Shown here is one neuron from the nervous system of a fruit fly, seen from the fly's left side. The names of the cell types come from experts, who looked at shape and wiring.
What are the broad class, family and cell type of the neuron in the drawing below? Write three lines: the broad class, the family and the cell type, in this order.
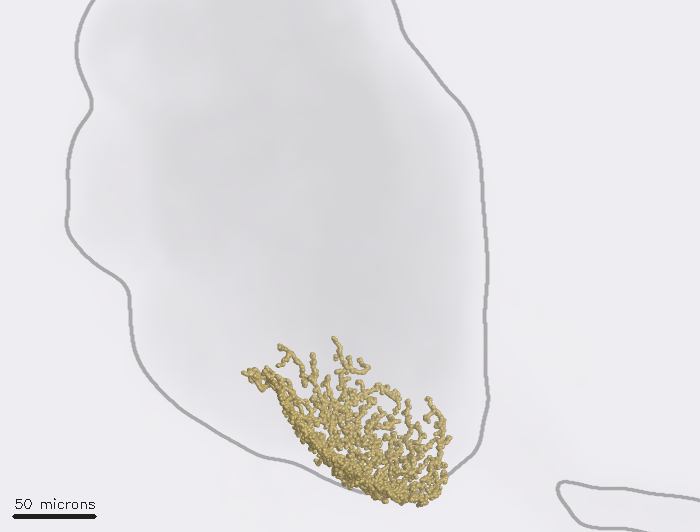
optic-lobe intrinsic neuron
Dm
Dm19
